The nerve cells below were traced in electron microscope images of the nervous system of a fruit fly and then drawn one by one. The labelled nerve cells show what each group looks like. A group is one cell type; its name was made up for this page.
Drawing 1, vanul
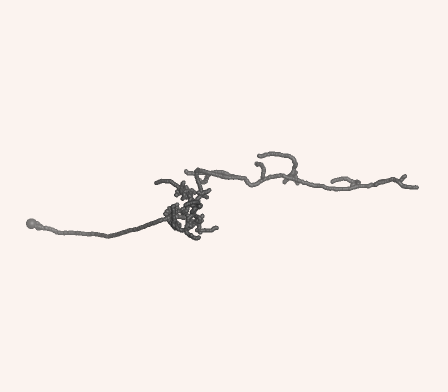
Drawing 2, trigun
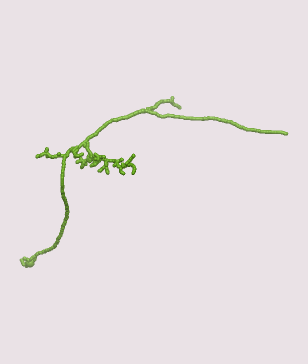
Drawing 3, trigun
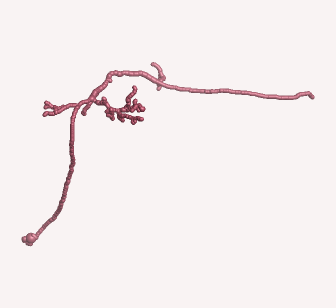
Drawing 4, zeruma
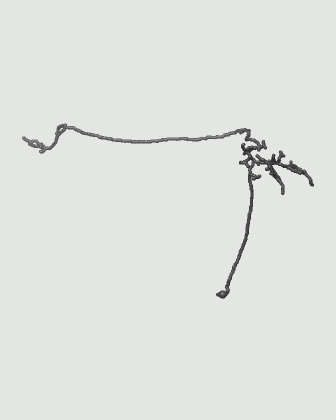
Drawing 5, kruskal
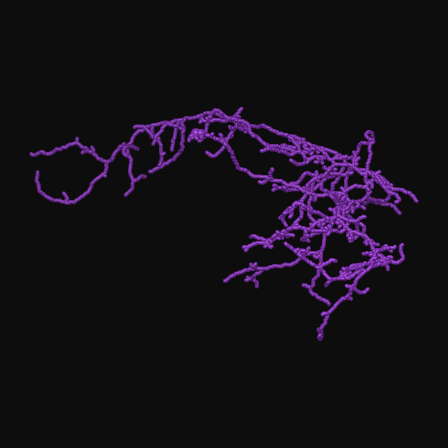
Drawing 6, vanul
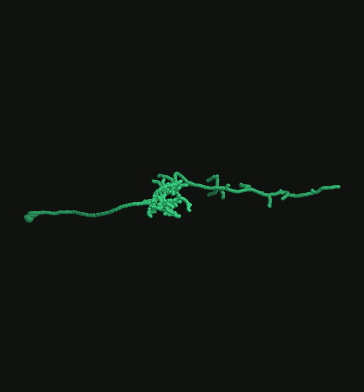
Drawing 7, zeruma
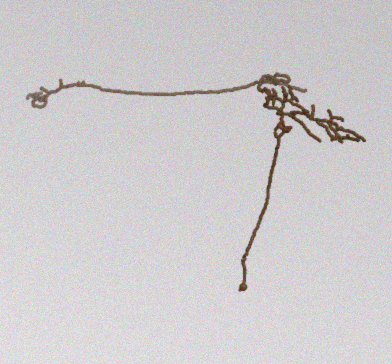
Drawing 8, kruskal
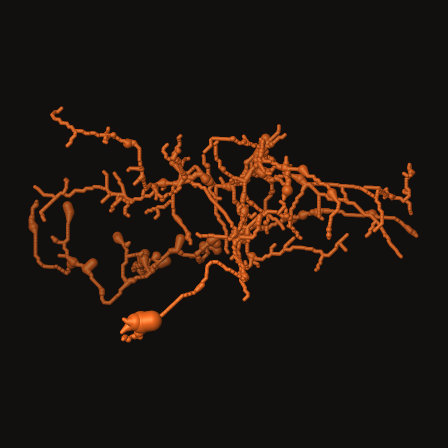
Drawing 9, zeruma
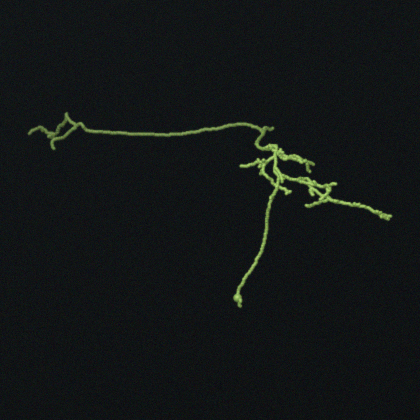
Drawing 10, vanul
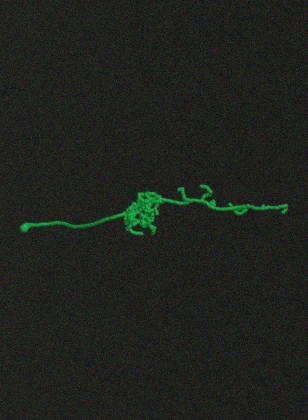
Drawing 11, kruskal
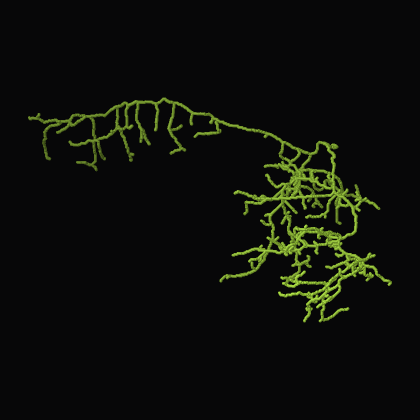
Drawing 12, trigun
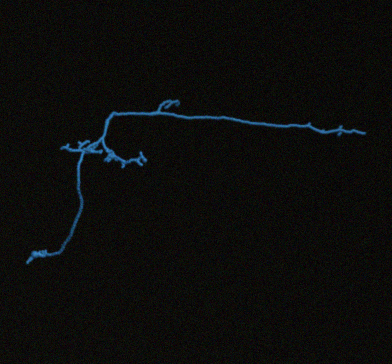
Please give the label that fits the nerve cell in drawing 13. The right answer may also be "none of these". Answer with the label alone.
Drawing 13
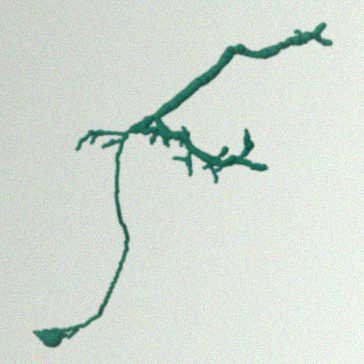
trigun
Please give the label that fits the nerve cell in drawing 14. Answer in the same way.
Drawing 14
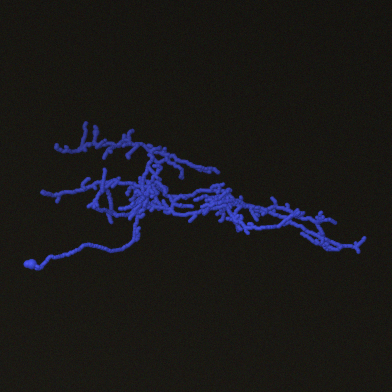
kruskal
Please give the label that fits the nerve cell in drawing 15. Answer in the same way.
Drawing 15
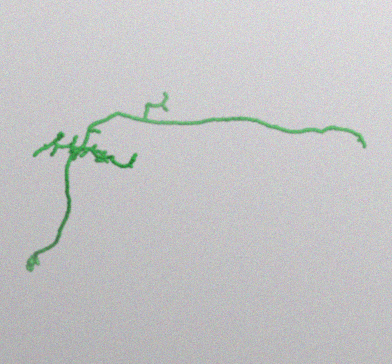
trigun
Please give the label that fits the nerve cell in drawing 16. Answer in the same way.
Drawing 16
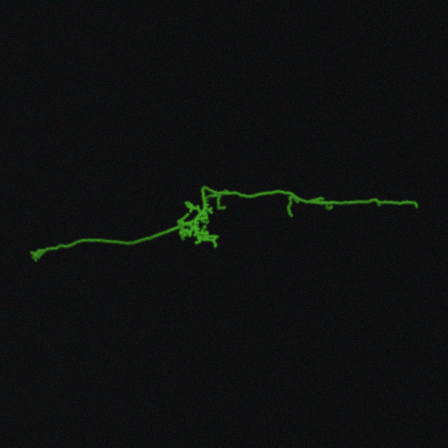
vanul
